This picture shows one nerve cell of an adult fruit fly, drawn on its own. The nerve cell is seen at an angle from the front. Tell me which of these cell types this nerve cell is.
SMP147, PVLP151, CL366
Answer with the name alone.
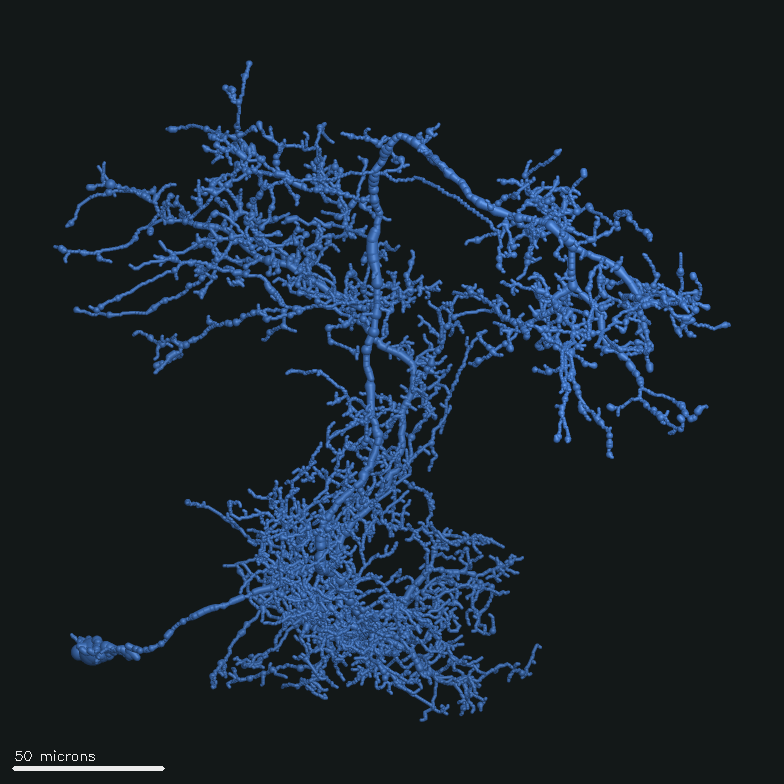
CL366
